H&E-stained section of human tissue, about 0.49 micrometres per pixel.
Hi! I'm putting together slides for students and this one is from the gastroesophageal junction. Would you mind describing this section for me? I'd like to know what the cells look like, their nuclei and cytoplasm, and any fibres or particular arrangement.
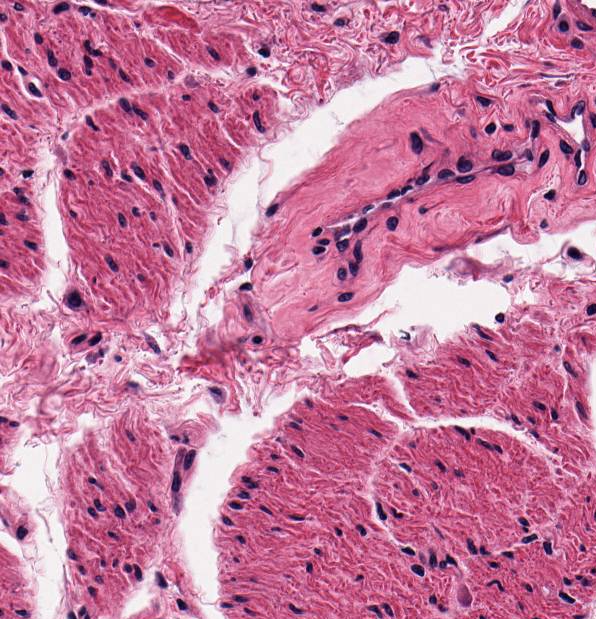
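You've got separate smooth muscle bundles here, split by narrow bands of connective tissue and clefts. The bundles' nuclei are small, dark, oval to elongated, evenly scattered. Upper centre-right, there's a paler pink structure of wavy fibres with elongated nuclei running diagonally from lower left to upper right. No cross striations in the muscle cells.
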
